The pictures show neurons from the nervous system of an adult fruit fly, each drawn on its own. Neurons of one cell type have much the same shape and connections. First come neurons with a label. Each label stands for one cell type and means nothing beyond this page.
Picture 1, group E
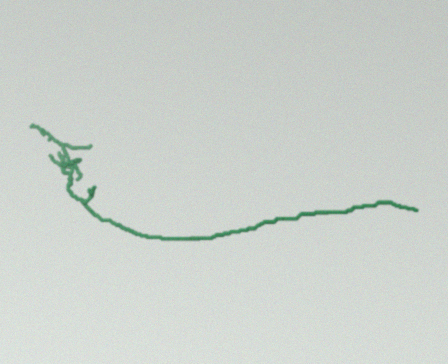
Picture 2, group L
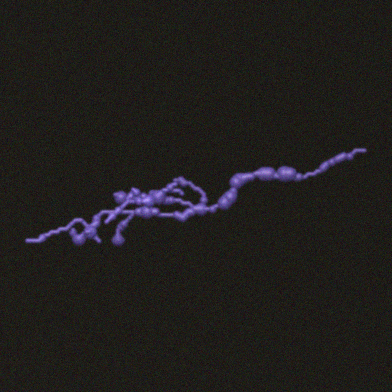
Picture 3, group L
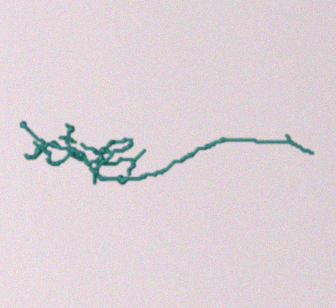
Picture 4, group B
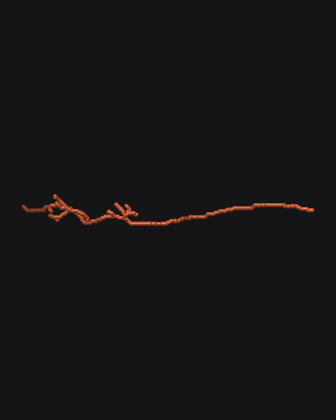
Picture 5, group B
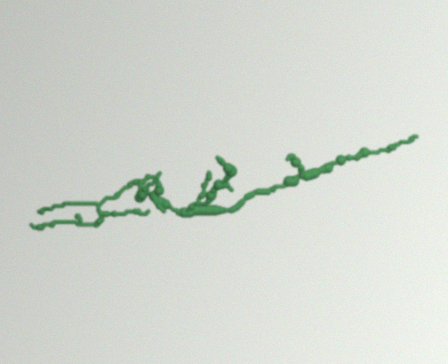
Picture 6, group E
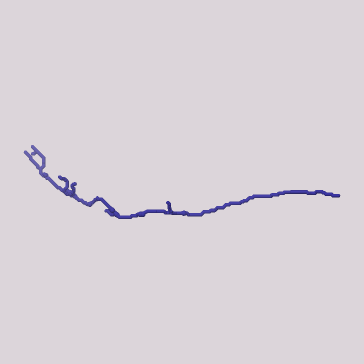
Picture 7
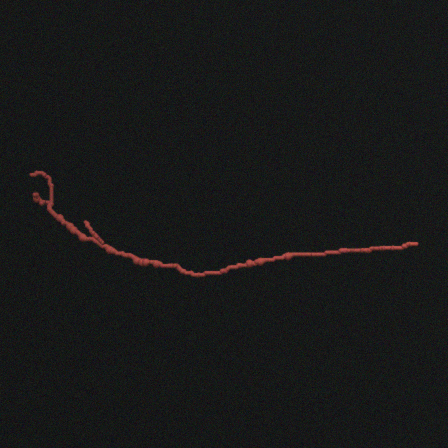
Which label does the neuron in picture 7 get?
group E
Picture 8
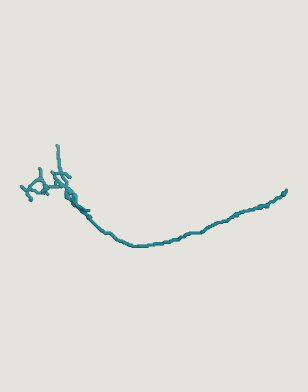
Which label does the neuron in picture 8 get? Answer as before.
group E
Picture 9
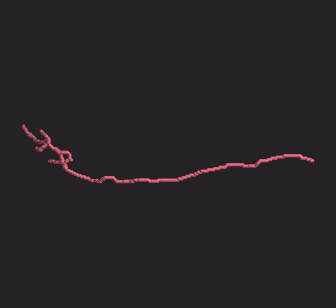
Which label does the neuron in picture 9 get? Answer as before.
group E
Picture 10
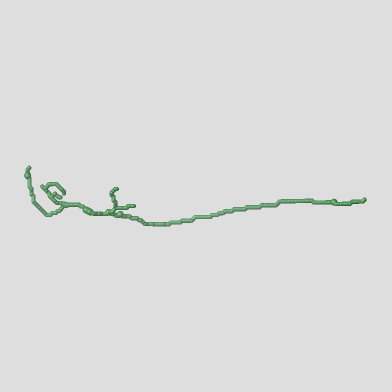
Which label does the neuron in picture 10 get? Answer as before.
group B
